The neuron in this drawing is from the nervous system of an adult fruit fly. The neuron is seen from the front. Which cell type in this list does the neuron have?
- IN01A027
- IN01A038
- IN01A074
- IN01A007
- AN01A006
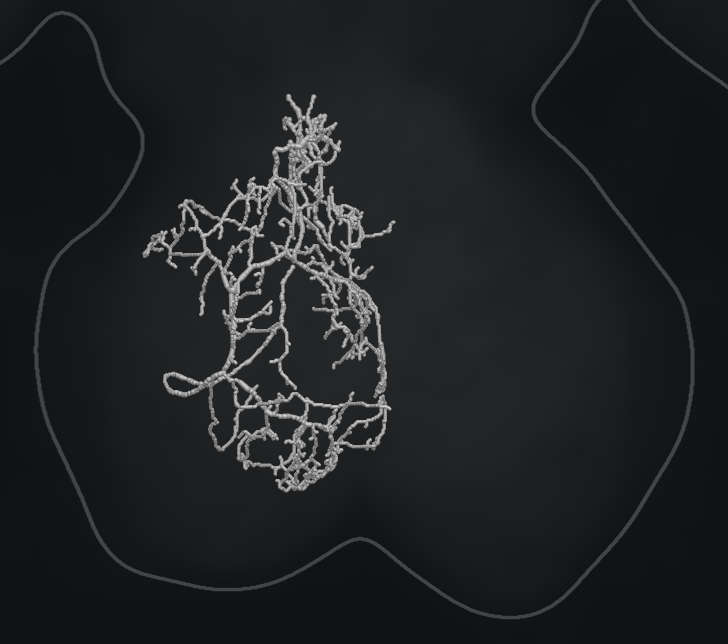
IN01A027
